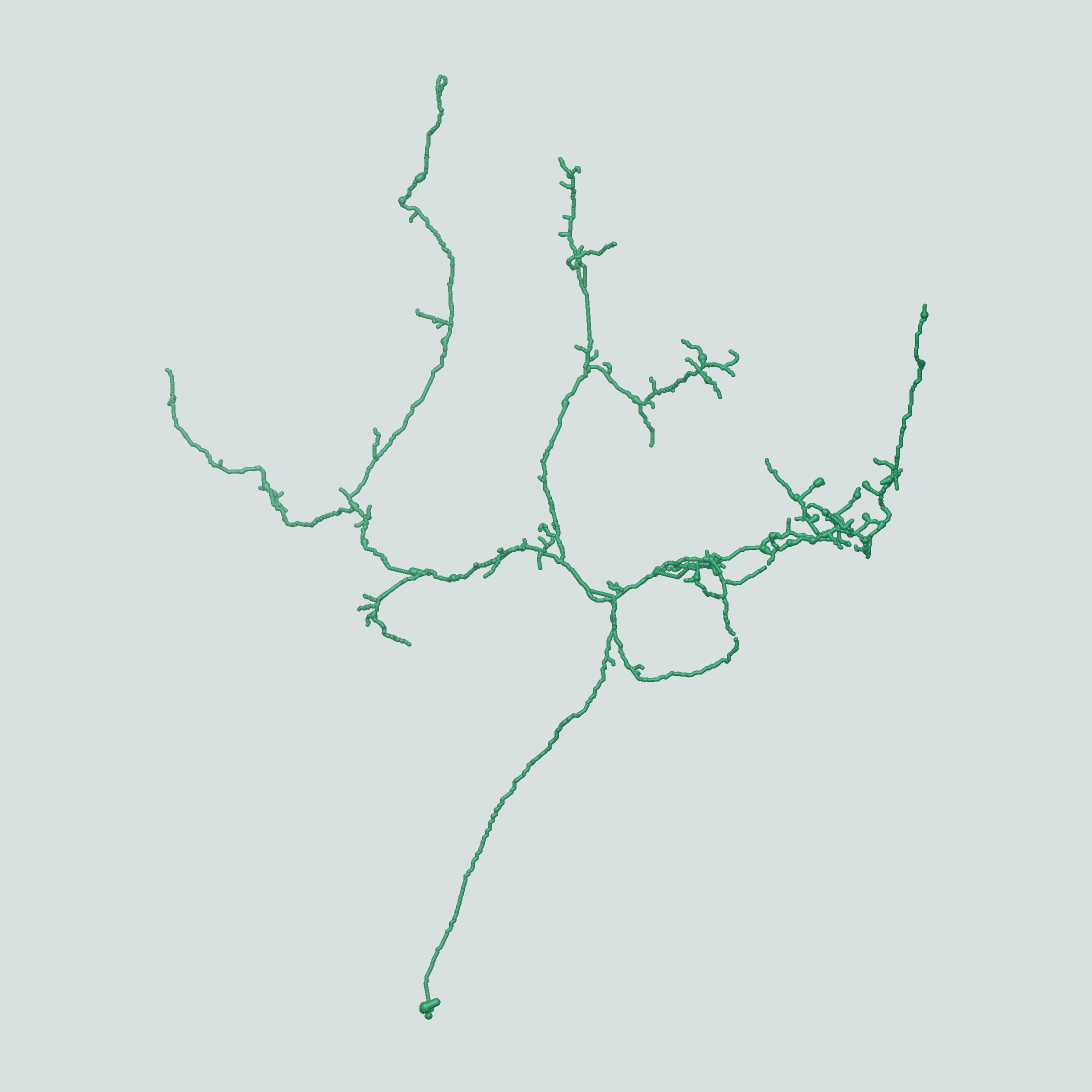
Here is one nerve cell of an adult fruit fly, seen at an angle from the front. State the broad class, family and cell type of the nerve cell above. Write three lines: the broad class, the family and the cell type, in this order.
central-brain intrinsic neuron
hemilineage MX3
CB4143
